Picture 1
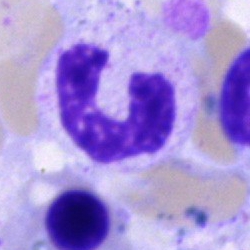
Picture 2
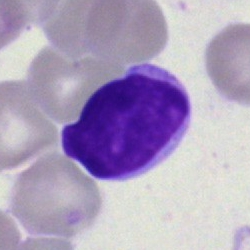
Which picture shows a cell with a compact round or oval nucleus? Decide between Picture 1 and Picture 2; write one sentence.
In Picture 2, the cell's nucleus takes the form of one compact round or oval mass.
